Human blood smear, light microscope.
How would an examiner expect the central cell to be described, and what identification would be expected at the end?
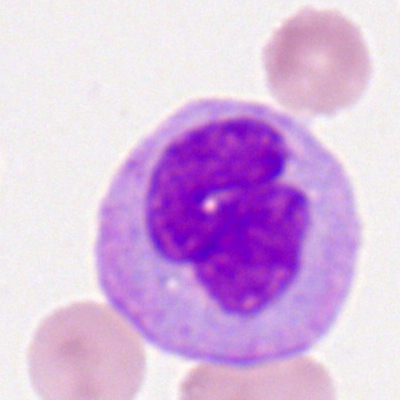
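Start with the edge of the cell, which is round and smooth. Now follow the nucleus: it is folded on itself, with a notch cutting in from the right side. In the cytoplasm you will find no coarse or brightly coloured granules, though a small clear spot sits just below and left of the nucleus. This cell is a monocyte.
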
